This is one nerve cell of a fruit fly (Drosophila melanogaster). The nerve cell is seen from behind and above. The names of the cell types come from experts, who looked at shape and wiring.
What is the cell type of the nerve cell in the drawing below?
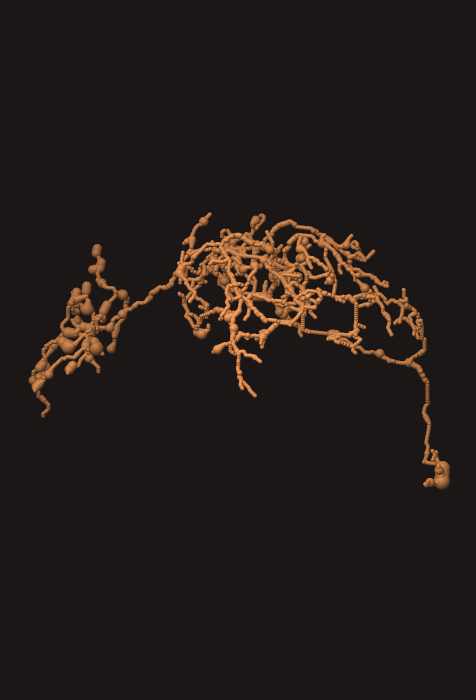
IN06A098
